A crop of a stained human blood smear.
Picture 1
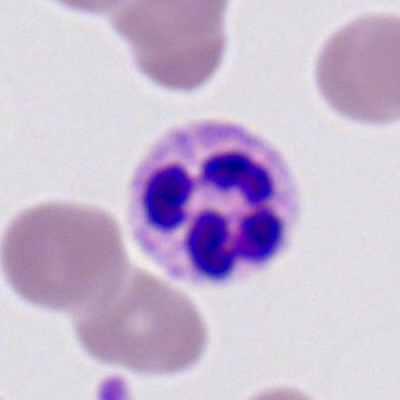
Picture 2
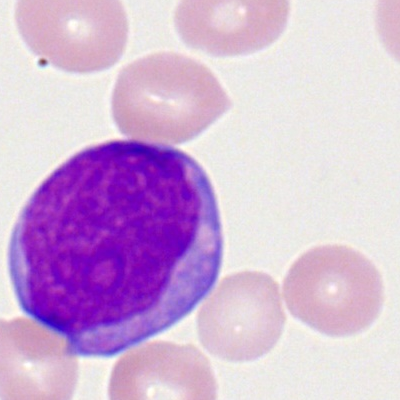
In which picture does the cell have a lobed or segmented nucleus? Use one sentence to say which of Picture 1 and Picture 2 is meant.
Picture 1 contains the cell with a nucleus divided into lobes or segments.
